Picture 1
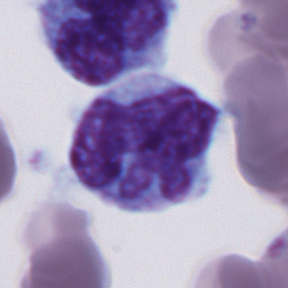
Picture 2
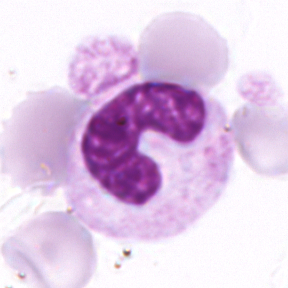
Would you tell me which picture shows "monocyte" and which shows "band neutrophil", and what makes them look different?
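Picture 1 shows a monocyte; picture 2 shows a band neutrophil. In picture 1 the cytoplasm is pale bluish-grey without distinct coarse granules, whereas in picture 2 it is plentiful, pale pinkish-lilac and scattered with fine pink-violet granules.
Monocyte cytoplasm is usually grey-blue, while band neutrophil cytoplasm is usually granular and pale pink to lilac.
The chromatin in picture 2 is dark purple and clumped, with paler patches between the clumps, and no nucleoli are visible.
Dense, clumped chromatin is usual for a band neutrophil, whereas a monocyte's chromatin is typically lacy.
In picture 1 the nucleus fills most of the cell; in picture 2 the cell outline is round and smooth.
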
